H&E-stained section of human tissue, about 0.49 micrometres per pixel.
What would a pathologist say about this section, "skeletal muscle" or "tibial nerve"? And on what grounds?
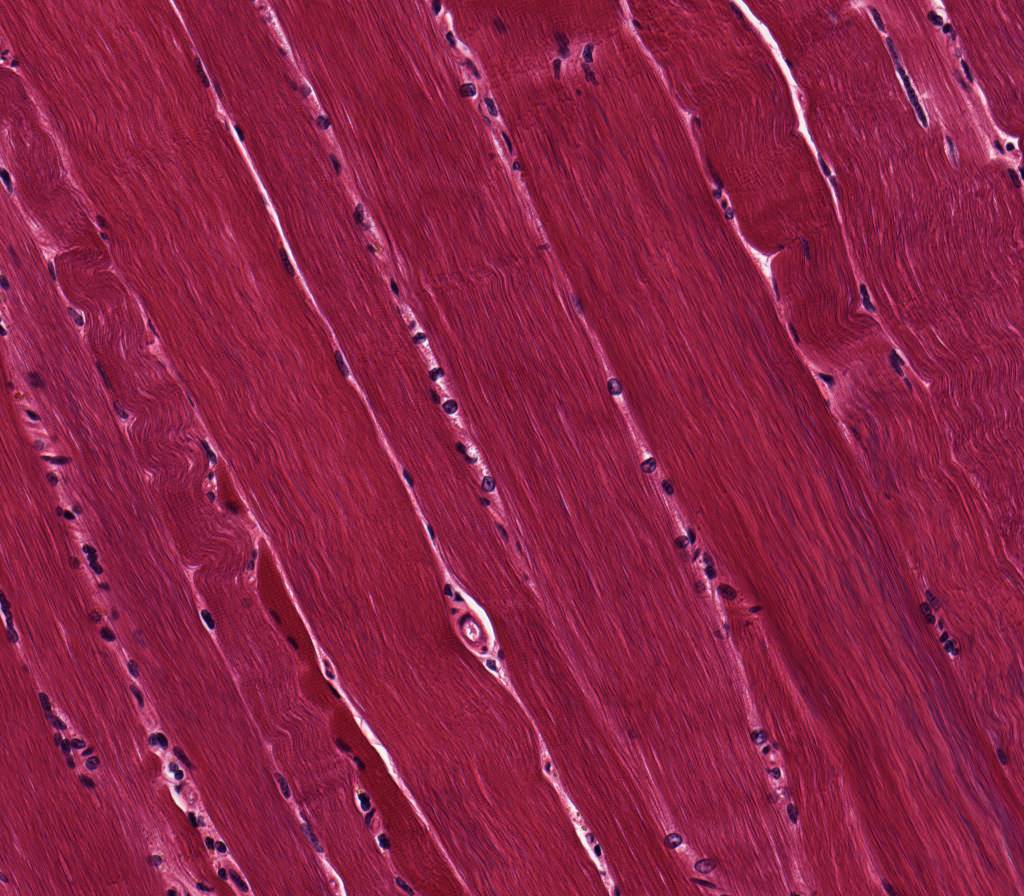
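This is skeletal muscle. The fibre cytoplasm is deep pink-red with fine longitudinal myofibril lines.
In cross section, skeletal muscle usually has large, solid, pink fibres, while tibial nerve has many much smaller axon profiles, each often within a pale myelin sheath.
Dark, oval to elongated nuclei lie at fibre edges and between fibres, none in the centres.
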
